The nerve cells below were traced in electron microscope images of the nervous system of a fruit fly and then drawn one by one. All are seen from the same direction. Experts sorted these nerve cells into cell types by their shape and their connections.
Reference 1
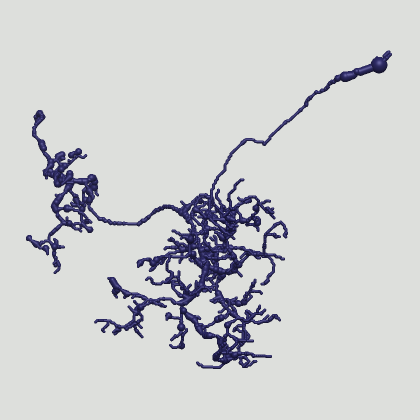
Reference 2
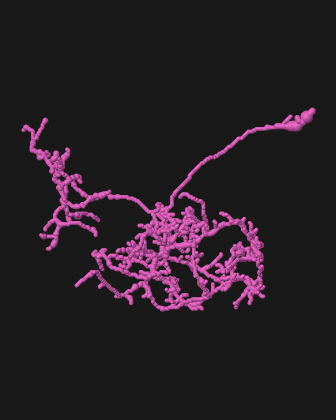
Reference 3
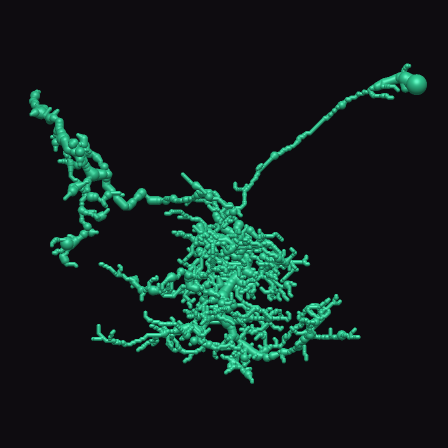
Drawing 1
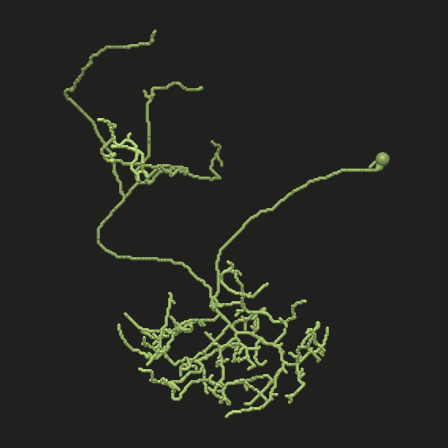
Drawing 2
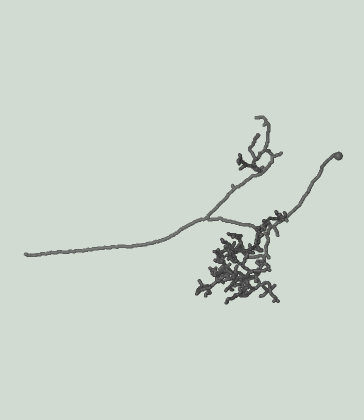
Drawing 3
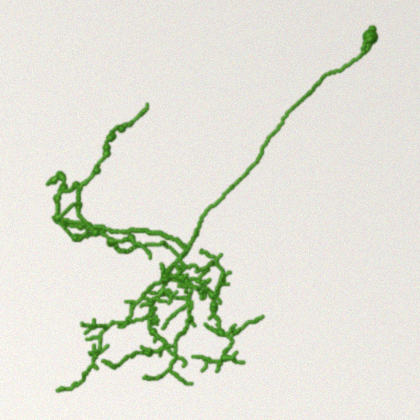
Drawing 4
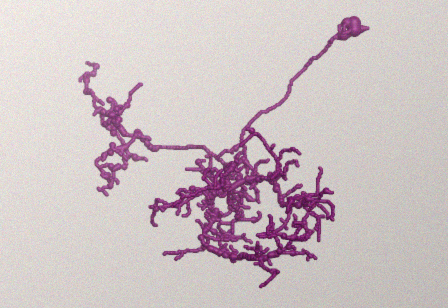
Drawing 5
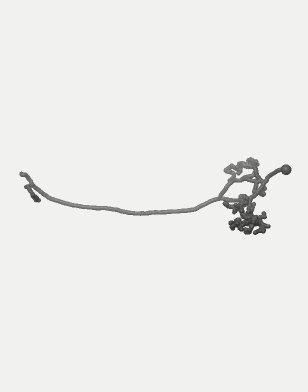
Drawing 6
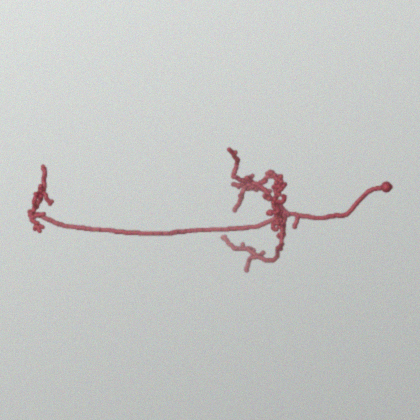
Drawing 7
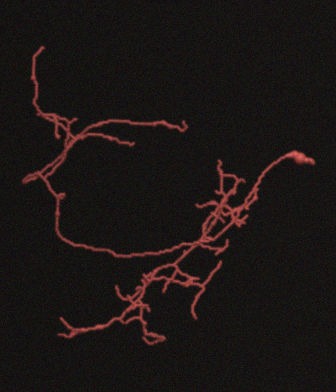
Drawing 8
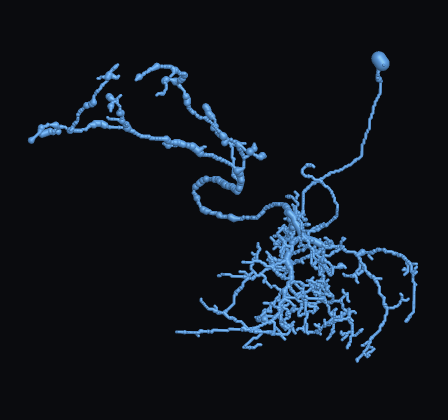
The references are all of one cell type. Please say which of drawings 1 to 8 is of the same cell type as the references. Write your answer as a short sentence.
Drawing 4 shows a nerve cell of the same cell type.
